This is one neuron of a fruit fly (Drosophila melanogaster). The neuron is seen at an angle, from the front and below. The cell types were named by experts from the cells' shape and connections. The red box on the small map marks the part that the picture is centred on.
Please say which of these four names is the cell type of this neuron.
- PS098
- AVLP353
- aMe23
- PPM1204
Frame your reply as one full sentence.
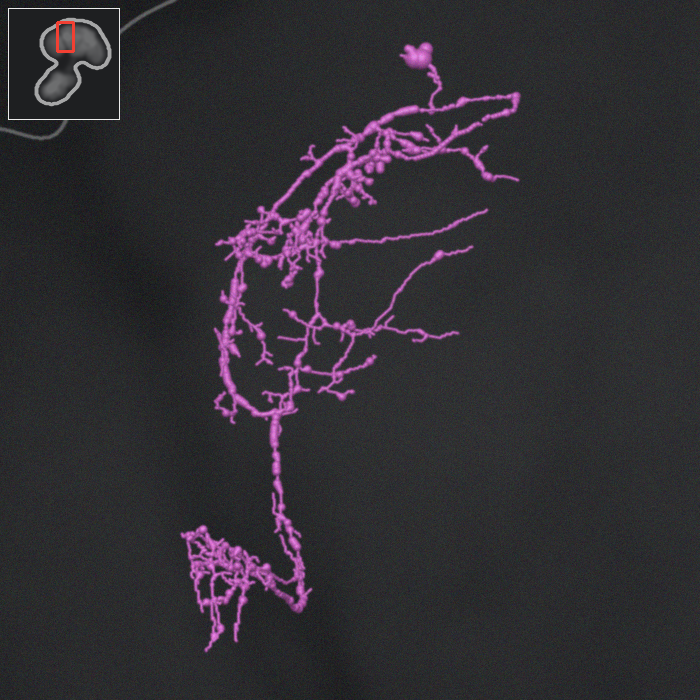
This neuron is typed as aMe23.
